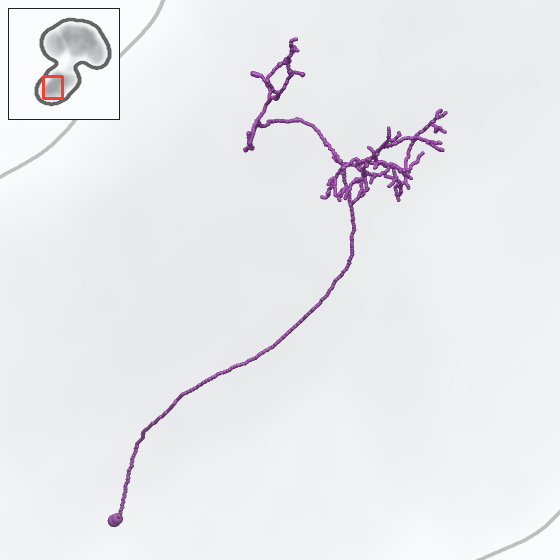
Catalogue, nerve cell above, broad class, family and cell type: nerve-cord intrinsic neuron; hemilineage 06A; IN06A110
